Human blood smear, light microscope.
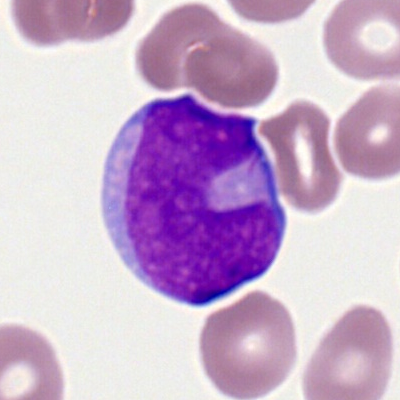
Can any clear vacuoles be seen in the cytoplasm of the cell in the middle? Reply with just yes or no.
No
